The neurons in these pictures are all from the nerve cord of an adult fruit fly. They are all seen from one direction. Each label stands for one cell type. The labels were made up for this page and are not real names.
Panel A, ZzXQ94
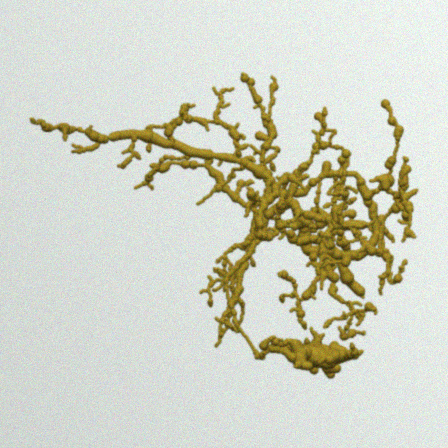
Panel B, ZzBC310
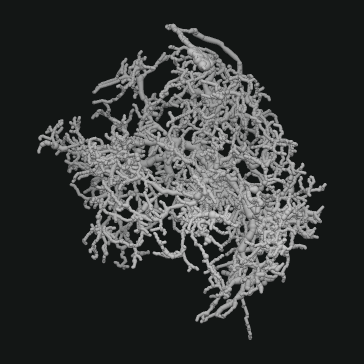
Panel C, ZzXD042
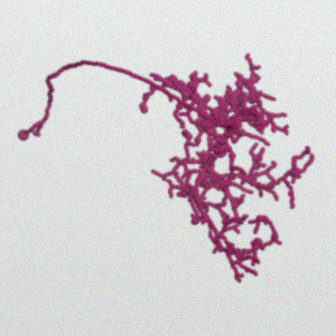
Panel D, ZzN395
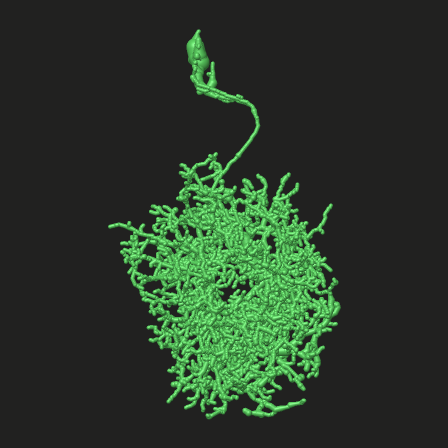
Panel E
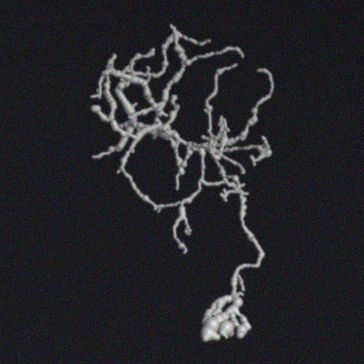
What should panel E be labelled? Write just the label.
ZzXQ94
